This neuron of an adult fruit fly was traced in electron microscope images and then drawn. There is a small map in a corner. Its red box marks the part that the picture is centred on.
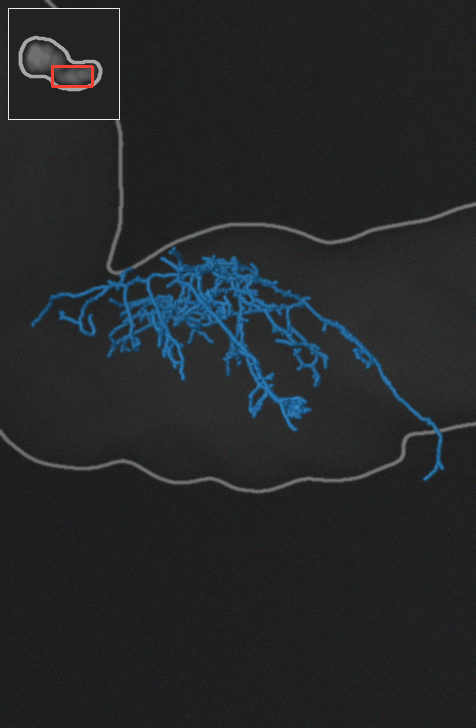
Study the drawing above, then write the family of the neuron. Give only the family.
hemilineage 00B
